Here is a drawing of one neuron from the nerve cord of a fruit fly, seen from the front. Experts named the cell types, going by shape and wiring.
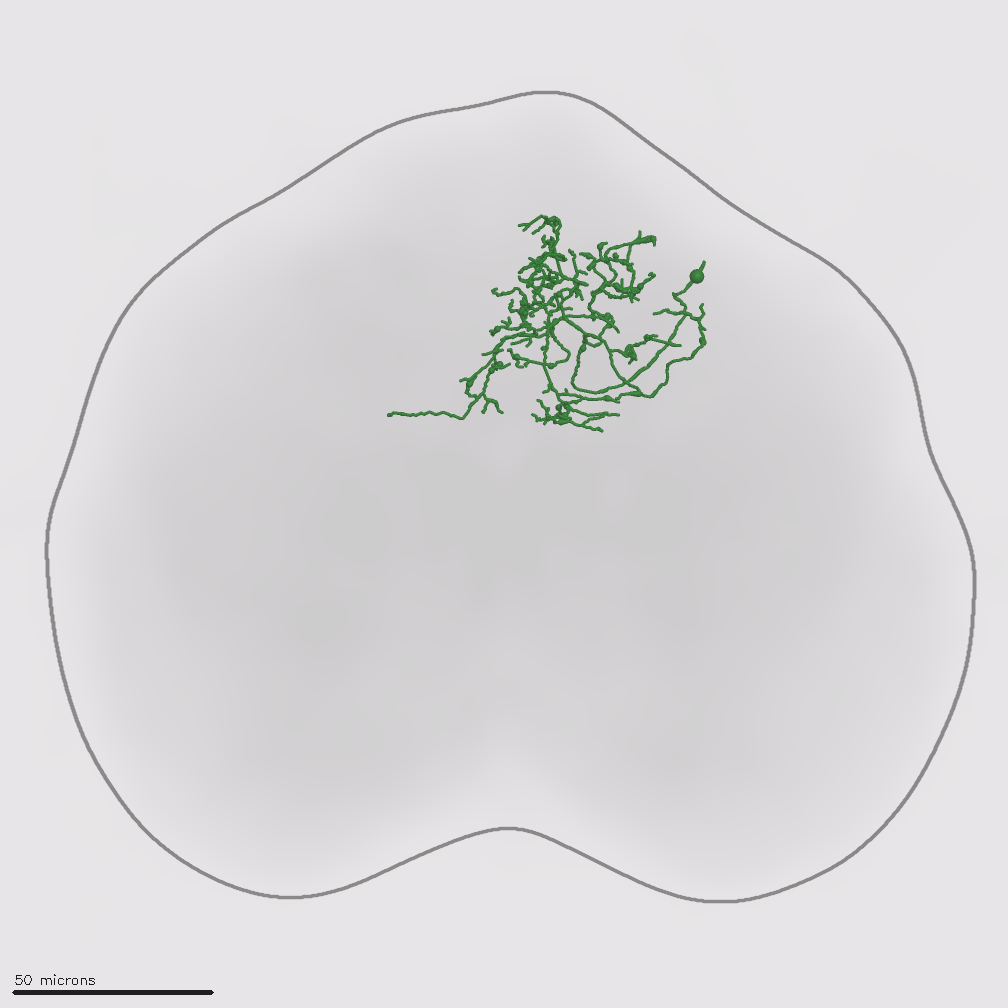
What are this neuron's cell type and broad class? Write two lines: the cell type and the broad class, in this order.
INXXX382_b
nerve-cord intrinsic neuron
